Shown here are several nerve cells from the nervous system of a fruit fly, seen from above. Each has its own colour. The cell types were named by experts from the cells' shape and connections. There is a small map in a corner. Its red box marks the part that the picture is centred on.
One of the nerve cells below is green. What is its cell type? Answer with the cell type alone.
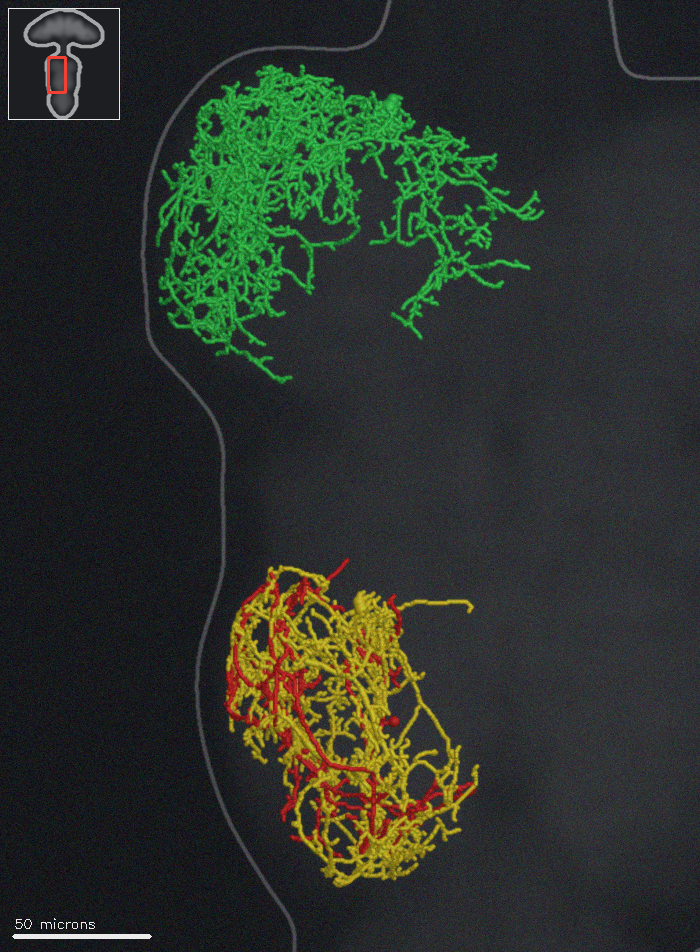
IN13A006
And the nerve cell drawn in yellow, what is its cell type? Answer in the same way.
IN13A002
